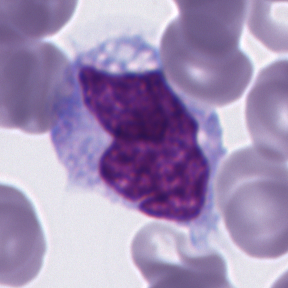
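Monocyte in a stained peripheral blood smear: the nucleus is large, irregular and folded, with a notch on its left side, and shows no distinct nucleoli. Above the nucleus the cytoplasm holds many small clear vacuoles but no coarse coloured granules.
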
